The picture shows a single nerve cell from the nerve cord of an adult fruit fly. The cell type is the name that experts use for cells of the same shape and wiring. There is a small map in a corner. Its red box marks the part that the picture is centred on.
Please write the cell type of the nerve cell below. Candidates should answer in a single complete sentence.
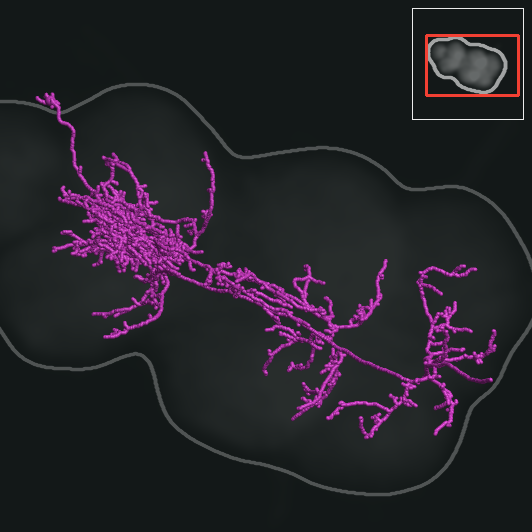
The nerve cell is categorized under cell type IN05B005.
